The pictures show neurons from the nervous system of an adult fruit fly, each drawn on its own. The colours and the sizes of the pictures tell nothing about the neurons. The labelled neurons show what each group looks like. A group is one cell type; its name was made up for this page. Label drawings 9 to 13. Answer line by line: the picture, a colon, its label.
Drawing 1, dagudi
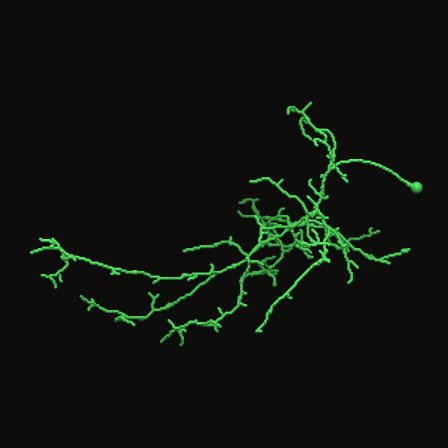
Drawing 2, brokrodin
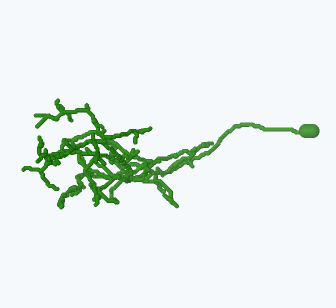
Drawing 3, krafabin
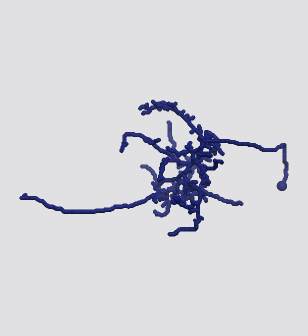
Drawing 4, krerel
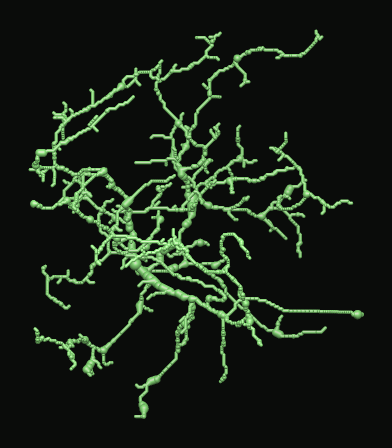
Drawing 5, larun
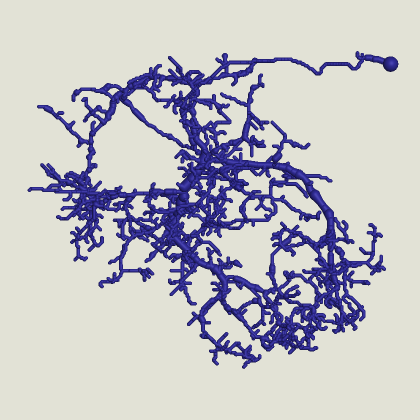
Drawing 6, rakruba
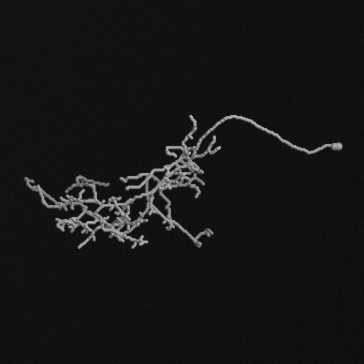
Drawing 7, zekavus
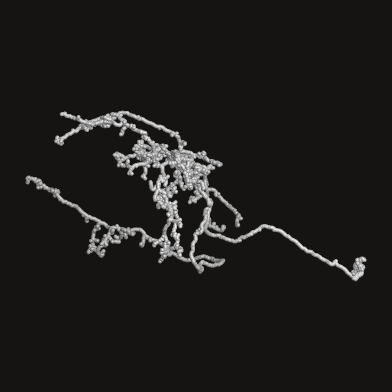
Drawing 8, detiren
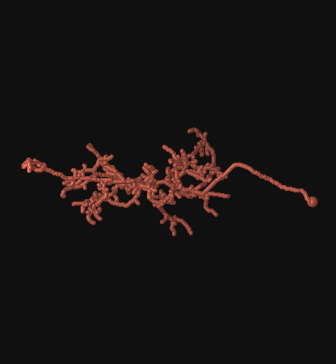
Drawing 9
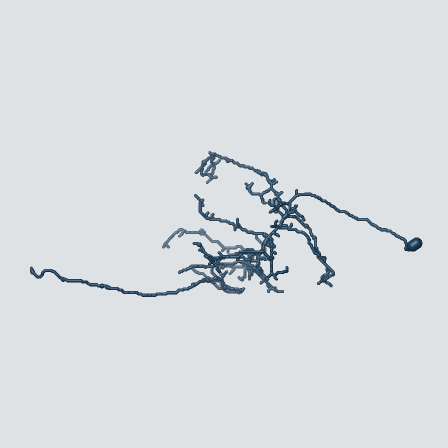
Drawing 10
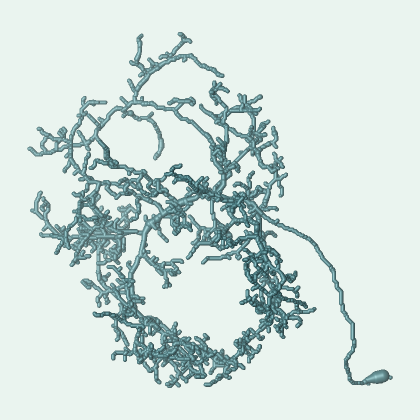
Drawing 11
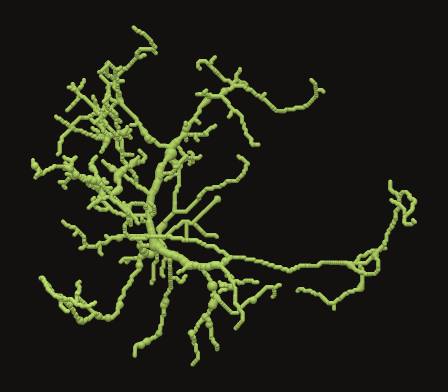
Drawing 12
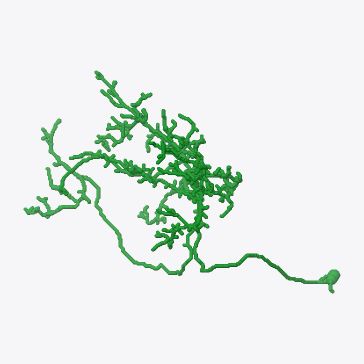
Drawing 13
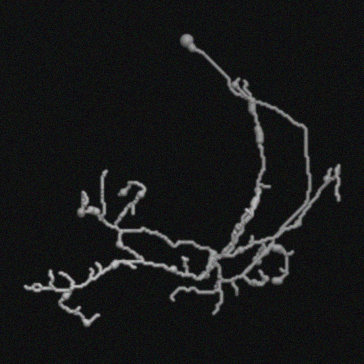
9: krafabin
10: larun
11: krerel
12: zekavus
13: brokrodin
